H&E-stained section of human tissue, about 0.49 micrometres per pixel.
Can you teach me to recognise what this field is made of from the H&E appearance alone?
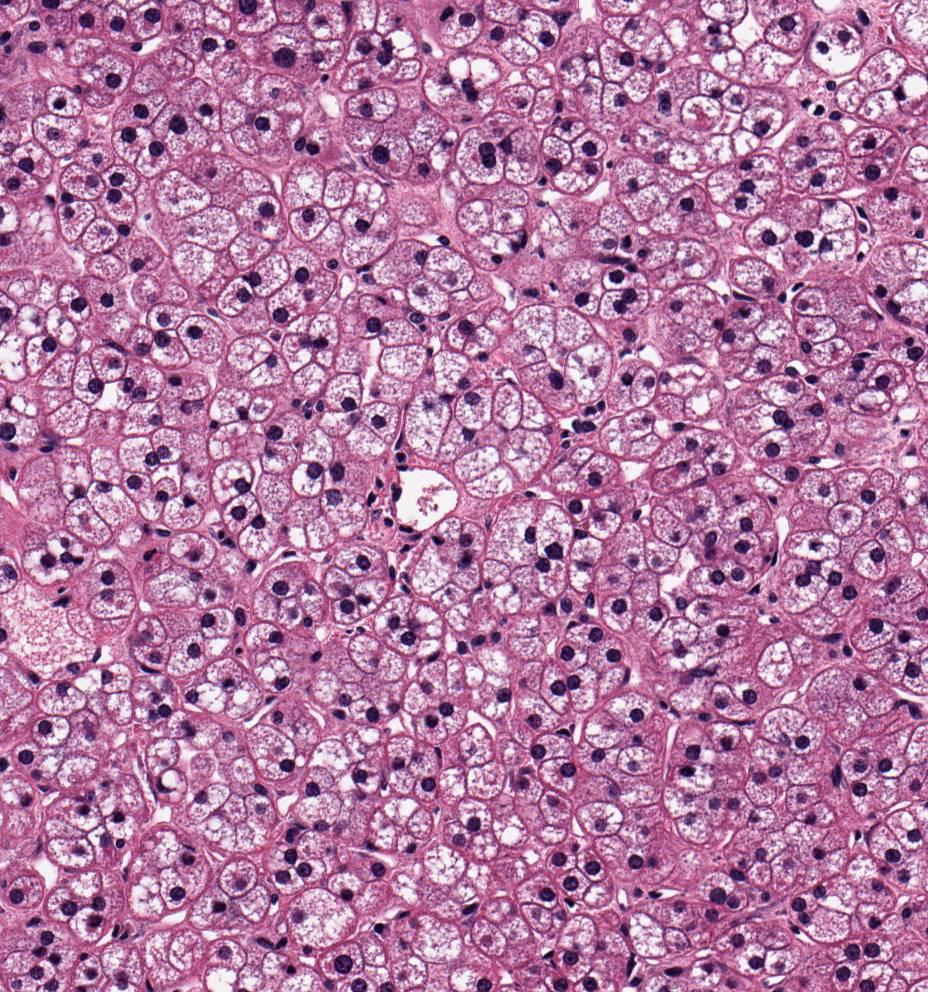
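I'd call this zona fasciculata of the adrenal gland. The cells are large and polygonal, with sharply drawn pink borders, and in most of them the cytoplasm is pale and full of fine bubbly vacuoles.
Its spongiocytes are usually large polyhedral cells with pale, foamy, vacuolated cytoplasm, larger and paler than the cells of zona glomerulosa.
Across the whole field, I notice, the cells sit packed in small rounded nests. Between the nests run delicate partitions carrying flattened slender nuclei.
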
